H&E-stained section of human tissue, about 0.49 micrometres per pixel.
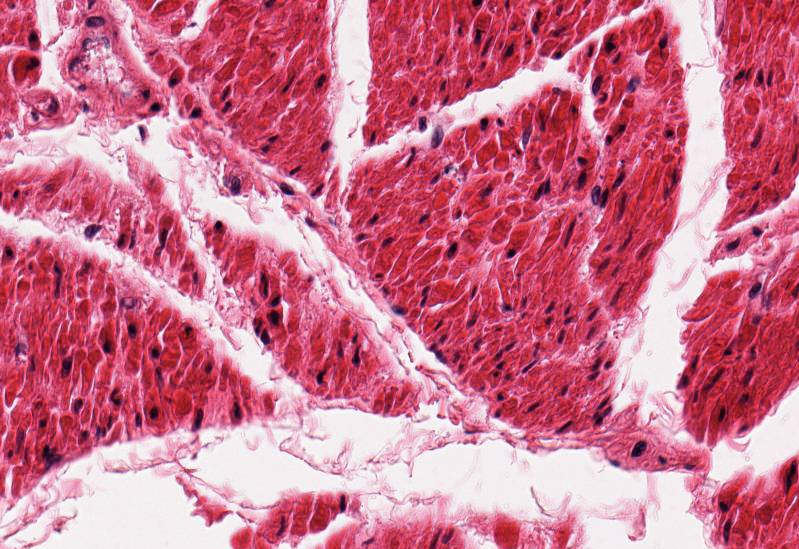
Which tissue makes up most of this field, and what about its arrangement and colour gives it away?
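The tissue shown is smooth muscle. The field is filled by separate bundles of muscle fibres, divided by pale clefts.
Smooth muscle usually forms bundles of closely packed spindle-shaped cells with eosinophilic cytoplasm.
Here the fibre cytoplasm stains a deep red, and dark oval nuclei lie singly among the fibres throughout the bundles.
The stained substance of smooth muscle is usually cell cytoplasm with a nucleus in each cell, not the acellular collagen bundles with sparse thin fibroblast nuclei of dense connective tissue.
Thin wavy pale pink strands of loose connective tissue cross the clefts.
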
